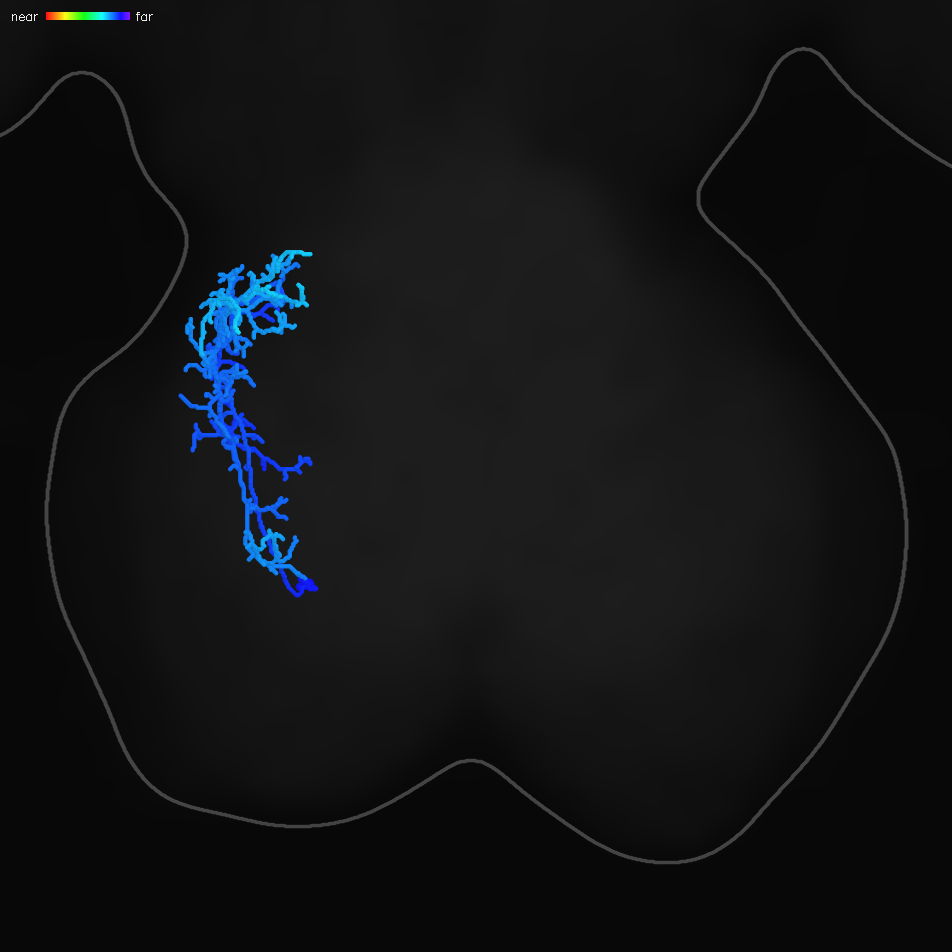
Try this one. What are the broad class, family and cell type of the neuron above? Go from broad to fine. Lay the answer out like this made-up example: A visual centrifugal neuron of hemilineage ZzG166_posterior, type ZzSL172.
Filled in: A nerve-cord intrinsic neuron of hemilineage 13A, type IN13A050.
